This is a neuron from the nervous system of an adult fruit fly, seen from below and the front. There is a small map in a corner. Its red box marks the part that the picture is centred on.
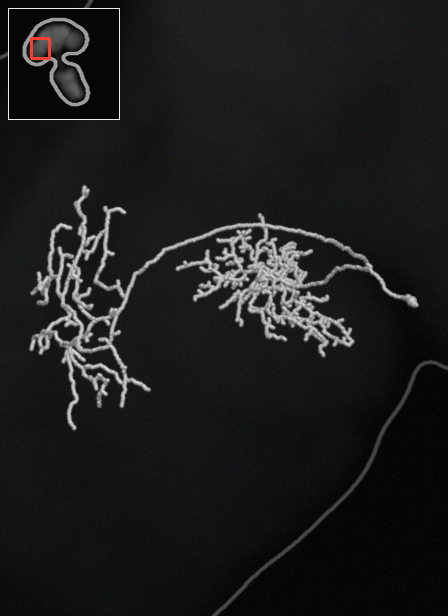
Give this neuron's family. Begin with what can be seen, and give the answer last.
It is in the brain and does not reach the nerve cord. The cell body can be seen on the right of the picture. The picture shows dozens of branch ends. It is an optic-lobe intrinsic neuron. Its family is MeLo.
